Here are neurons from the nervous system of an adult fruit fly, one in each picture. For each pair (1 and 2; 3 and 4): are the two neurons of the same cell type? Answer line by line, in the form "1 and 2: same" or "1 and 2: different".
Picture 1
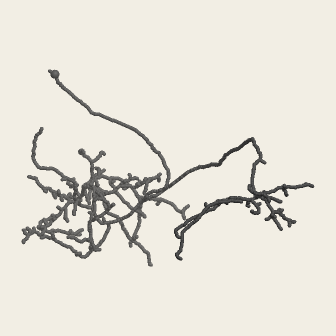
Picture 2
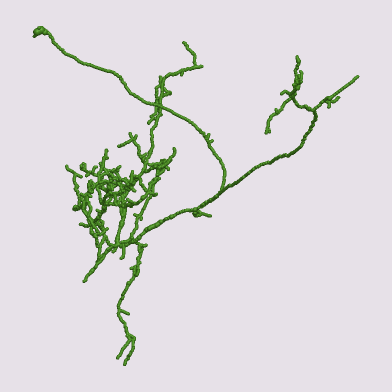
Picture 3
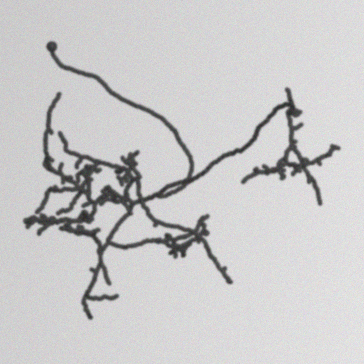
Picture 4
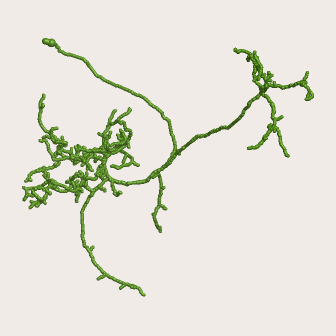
1 and 2: different
3 and 4: same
